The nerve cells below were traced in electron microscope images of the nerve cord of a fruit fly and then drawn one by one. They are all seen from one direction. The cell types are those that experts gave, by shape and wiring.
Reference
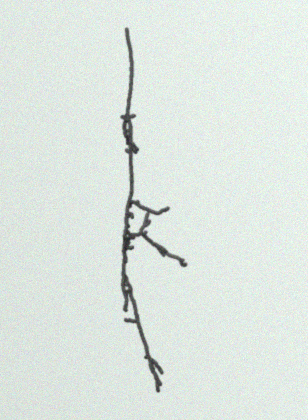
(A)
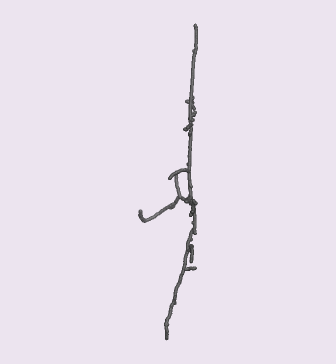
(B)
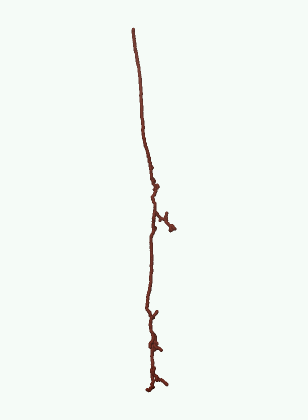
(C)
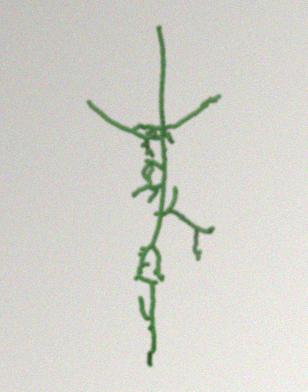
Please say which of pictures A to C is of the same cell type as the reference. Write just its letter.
A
